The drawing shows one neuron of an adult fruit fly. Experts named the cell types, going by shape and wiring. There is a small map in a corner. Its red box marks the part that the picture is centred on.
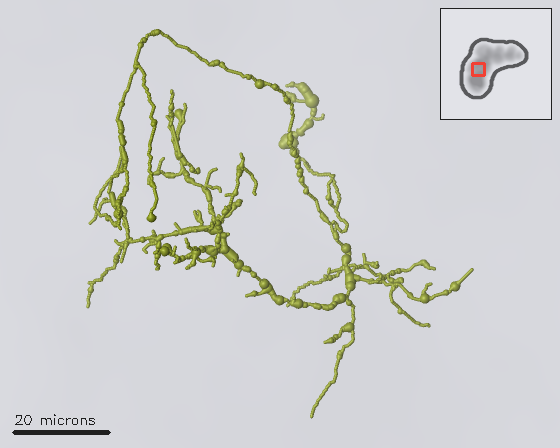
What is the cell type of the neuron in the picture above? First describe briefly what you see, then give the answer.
The cell body can be seen at the top of the picture. By the scale bar it is about 80 microns tall in this view. The picture shows dozens of branch ends. It is a central-brain intrinsic neuron. Its cell type is CRE016.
